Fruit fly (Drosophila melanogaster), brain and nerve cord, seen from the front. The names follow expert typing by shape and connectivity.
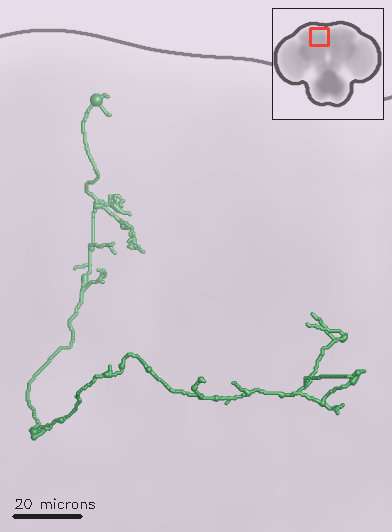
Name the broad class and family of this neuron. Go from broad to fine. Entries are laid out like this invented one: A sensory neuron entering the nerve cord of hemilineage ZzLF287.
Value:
A central-brain intrinsic neuron of class Kenyon Cell.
